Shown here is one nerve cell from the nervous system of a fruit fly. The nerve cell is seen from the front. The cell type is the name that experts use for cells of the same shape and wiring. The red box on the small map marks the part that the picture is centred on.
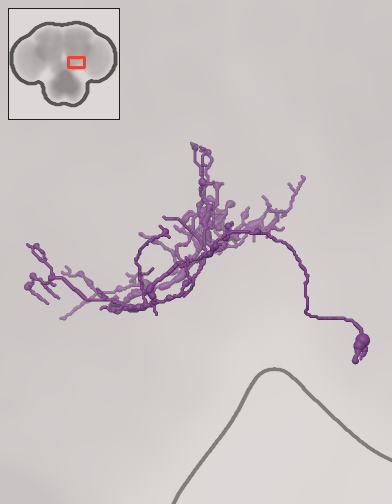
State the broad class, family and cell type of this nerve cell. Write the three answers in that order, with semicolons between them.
central-brain intrinsic neuron; hemilineage WEDa1; AMMC015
